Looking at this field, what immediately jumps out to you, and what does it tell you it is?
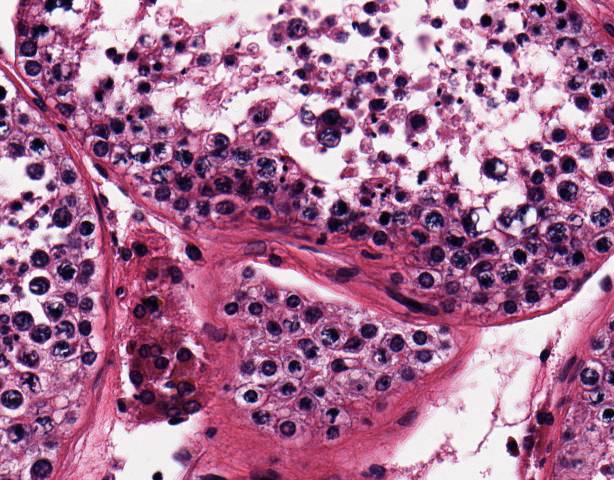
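That's seminiferous tubule, several cut across and packed close, with narrow pink stroma between them. The giveaway: each is filled with many layers of rounded cells, not lined by a single layer.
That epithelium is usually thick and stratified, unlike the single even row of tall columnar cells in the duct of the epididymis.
Left of centre in the lower half, between tubules, sits a small cluster of cells with abundant deep pink cytoplasm and round nuclei.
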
